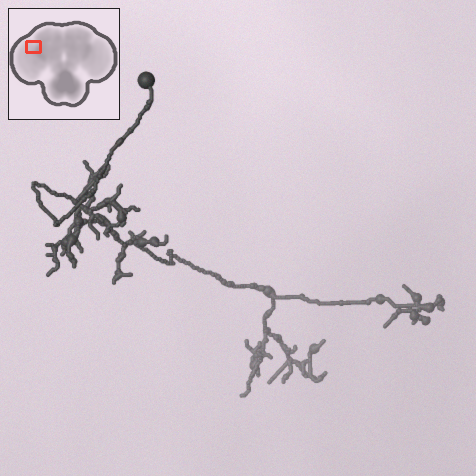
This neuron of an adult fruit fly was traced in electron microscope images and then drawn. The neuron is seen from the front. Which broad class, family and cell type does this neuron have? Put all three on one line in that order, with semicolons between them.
optic-lobe intrinsic neuron; TmY; TmY4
